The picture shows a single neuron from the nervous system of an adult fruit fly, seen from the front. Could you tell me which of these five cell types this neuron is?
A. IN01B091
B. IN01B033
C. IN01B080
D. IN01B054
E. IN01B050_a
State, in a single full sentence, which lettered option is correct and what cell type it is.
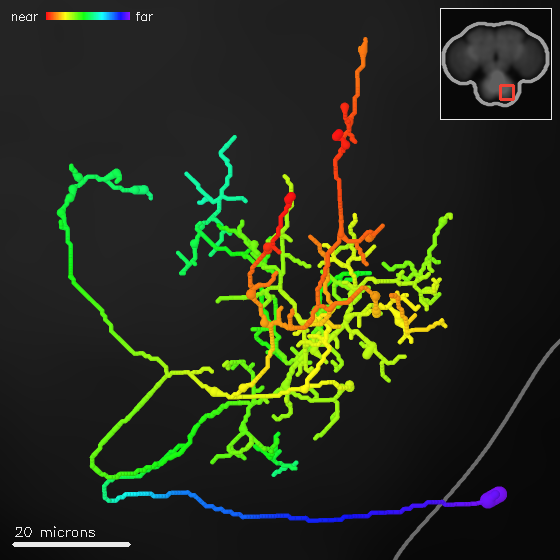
In terms of cell type, the neuron is IN01B054, option D.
